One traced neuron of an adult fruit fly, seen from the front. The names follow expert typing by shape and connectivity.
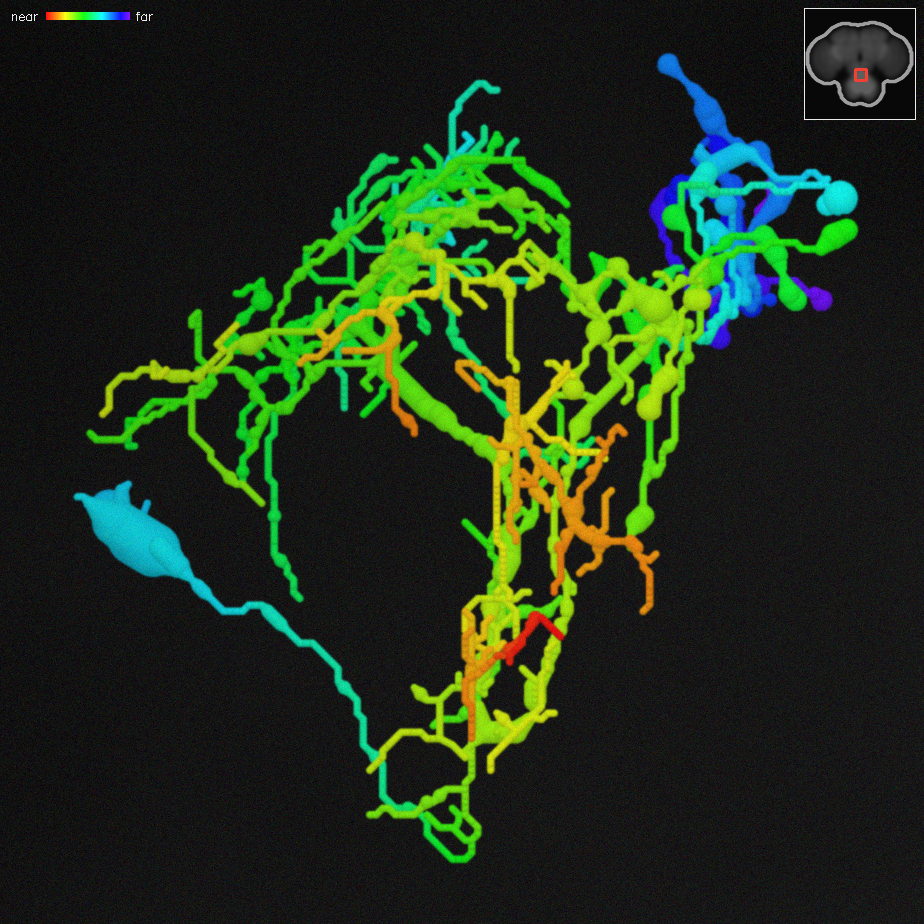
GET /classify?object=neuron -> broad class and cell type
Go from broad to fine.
nerve-cord intrinsic neuron; INXXX377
